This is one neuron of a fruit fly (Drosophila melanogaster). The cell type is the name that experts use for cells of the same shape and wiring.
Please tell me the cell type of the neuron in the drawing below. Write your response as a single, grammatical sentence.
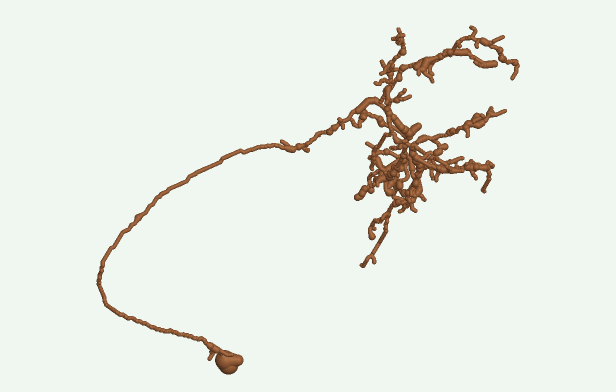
The cell type to which this neuron belongs is CB2380.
